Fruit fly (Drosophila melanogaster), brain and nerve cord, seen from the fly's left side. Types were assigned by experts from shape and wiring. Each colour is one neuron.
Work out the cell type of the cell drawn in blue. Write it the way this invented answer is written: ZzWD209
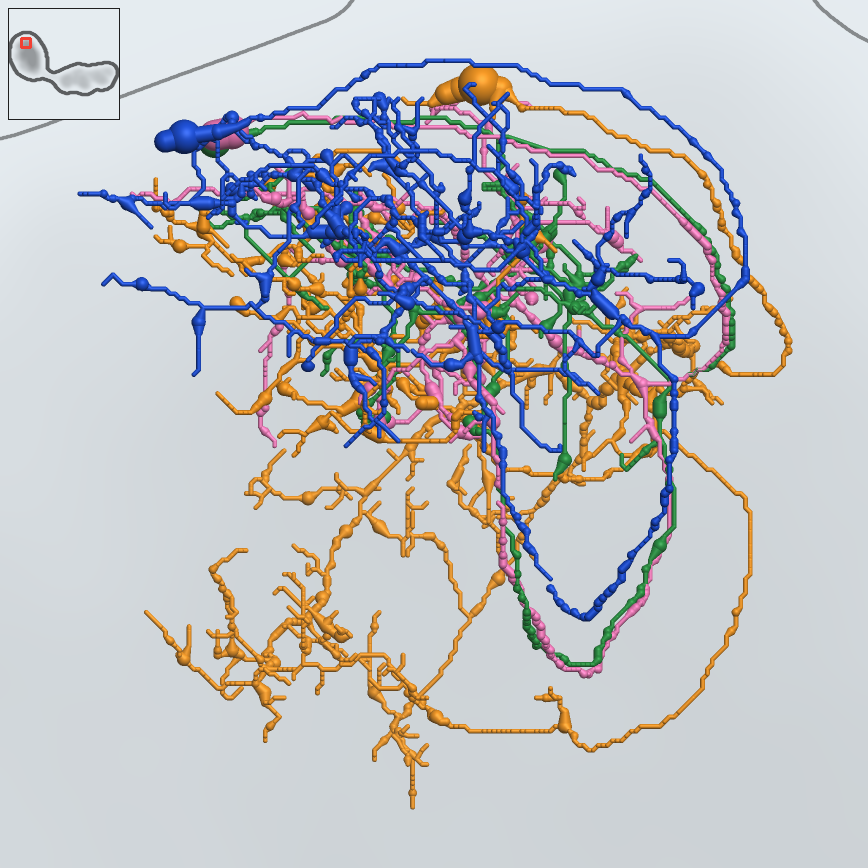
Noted: CB2754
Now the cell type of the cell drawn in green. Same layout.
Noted: SMP352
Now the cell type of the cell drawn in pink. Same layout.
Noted: CB2572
